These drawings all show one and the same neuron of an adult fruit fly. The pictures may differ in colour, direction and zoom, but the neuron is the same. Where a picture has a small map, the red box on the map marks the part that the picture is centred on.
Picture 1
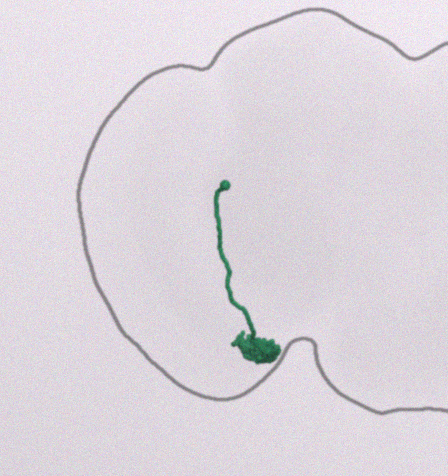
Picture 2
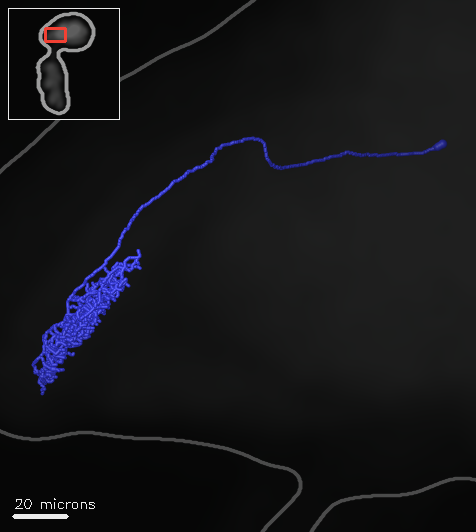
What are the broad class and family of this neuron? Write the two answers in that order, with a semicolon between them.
optic-lobe intrinsic neuron; Pm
